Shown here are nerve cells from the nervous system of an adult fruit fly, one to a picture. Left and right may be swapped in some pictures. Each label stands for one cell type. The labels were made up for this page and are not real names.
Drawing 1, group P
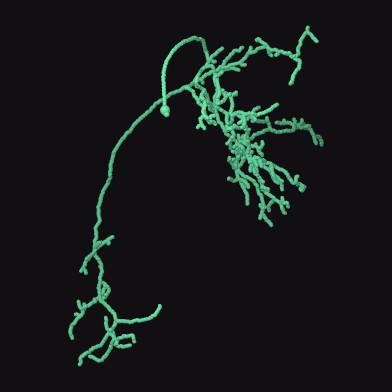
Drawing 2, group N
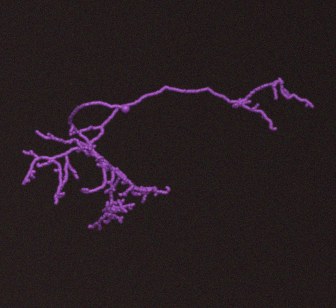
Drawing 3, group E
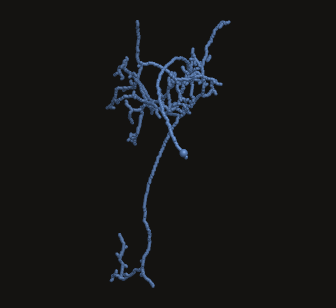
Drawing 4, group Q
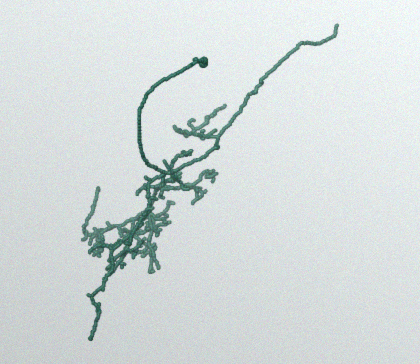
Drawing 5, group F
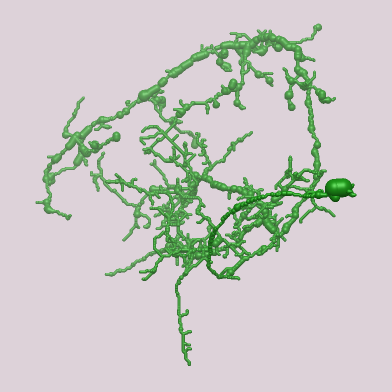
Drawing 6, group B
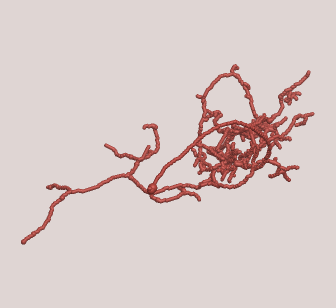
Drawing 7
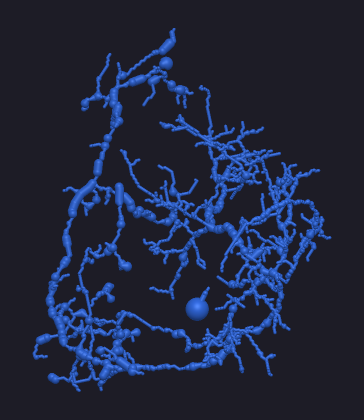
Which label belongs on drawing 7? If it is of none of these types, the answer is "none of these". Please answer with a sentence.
It belongs to group F.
